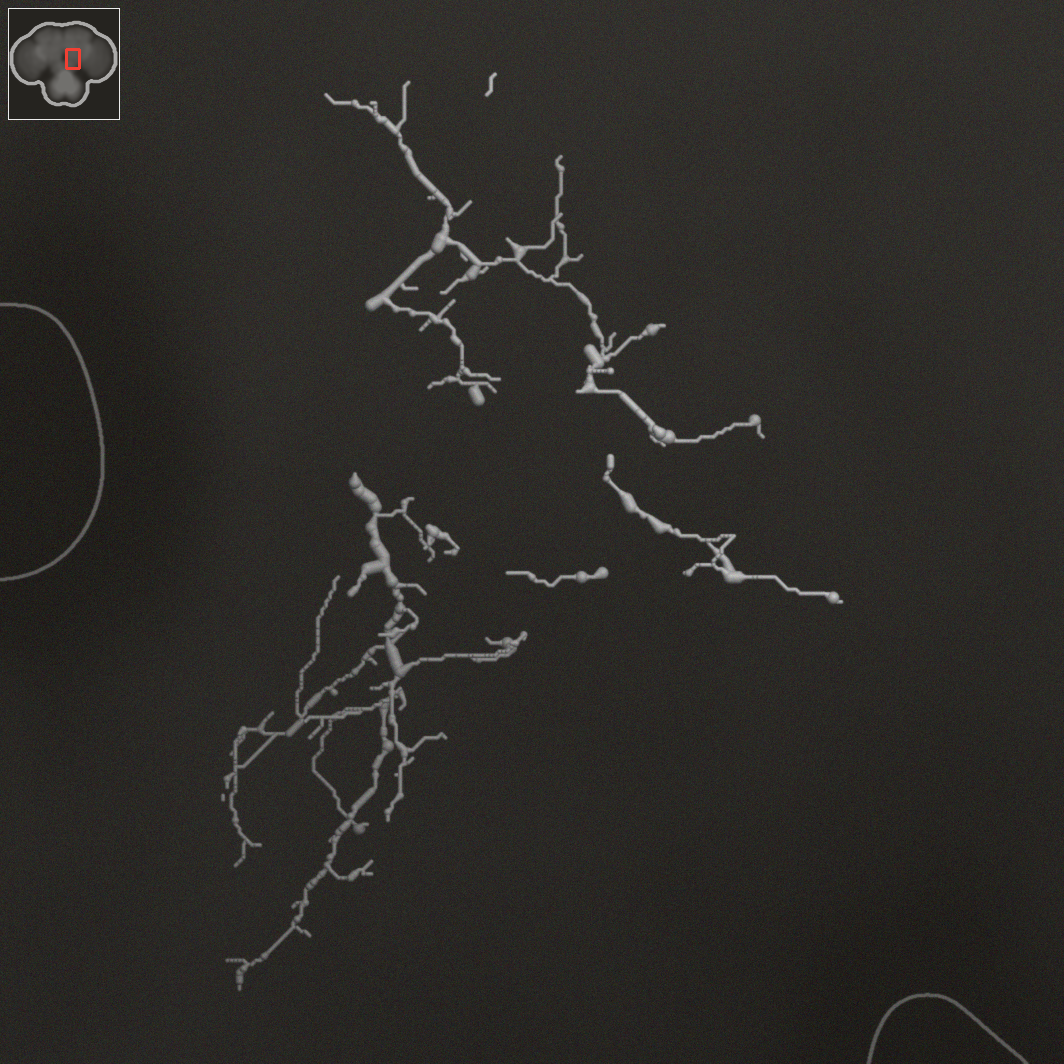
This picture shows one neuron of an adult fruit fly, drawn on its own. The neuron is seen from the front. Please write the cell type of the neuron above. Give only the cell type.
CB1977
